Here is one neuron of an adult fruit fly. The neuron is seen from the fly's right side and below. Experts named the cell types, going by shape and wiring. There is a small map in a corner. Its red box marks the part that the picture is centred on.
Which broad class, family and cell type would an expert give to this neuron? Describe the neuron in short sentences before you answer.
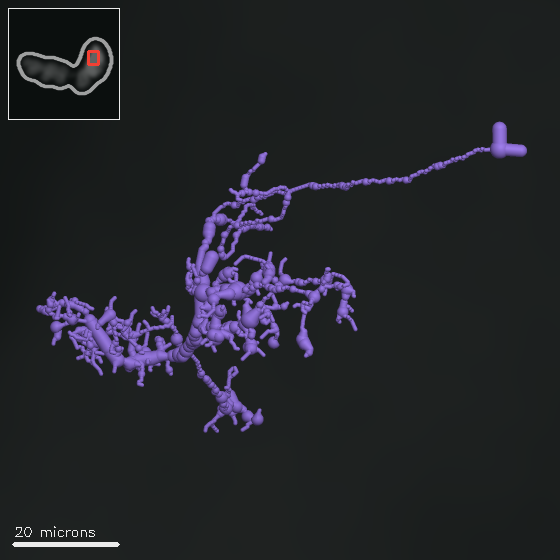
The cell body can be seen at the upper right of the picture. From left to right in the picture it spans about 95 microns. The picture shows dozens of branch ends. It is a visual projection neuron. The family is TmY. Its cell type is TmY14.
